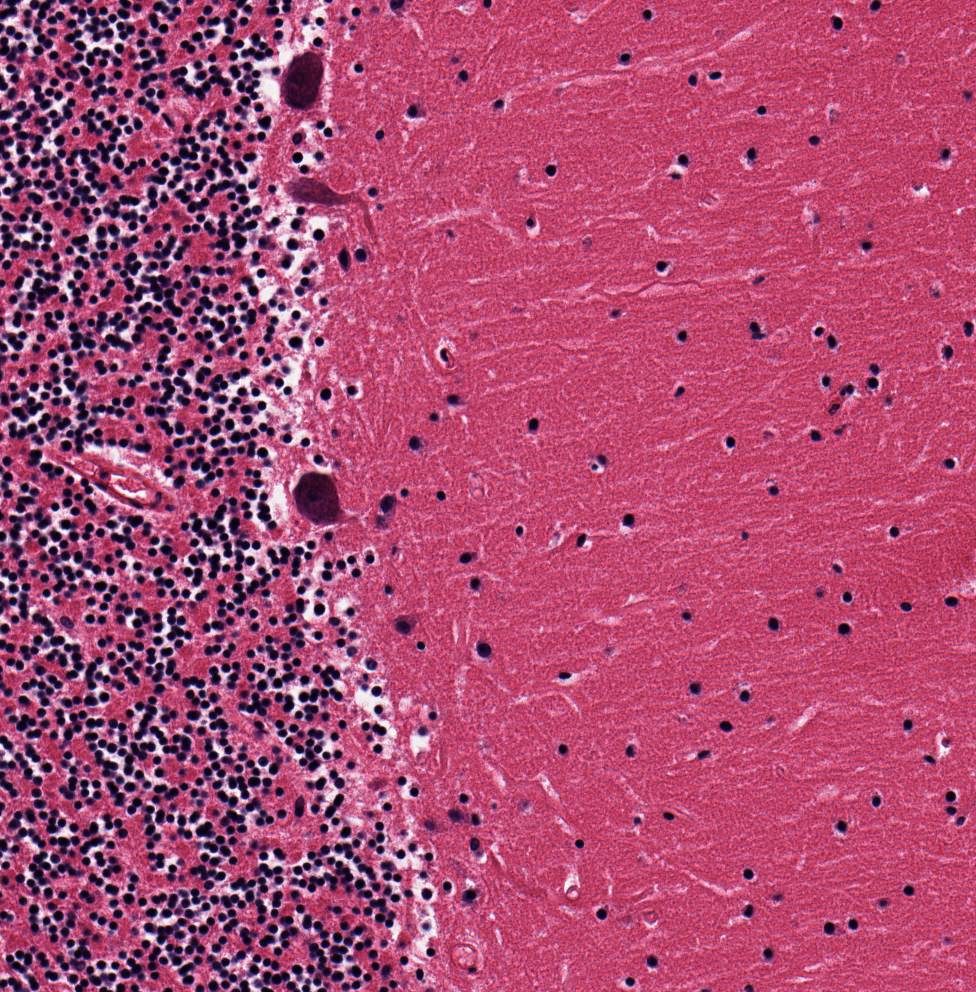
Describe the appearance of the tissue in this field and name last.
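The left third is densely cellular, packed with granule cells: small round dark nuclei, barely any visible cytoplasm. The right two-thirds are sparsely cellular and pink. Along their irregular, roughly vertical border lie a few large Purkinje cells, singly and spaced apart. This is cerebellum.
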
